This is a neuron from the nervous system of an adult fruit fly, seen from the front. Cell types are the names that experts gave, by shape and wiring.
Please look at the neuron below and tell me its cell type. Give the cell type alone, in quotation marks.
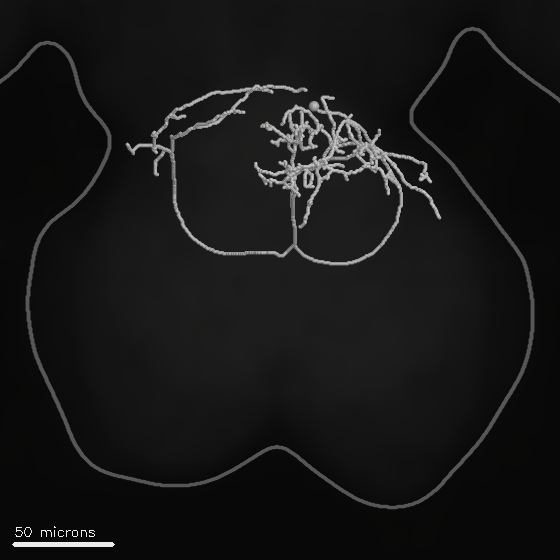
"IN19B070"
